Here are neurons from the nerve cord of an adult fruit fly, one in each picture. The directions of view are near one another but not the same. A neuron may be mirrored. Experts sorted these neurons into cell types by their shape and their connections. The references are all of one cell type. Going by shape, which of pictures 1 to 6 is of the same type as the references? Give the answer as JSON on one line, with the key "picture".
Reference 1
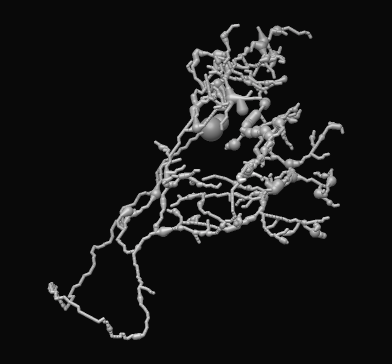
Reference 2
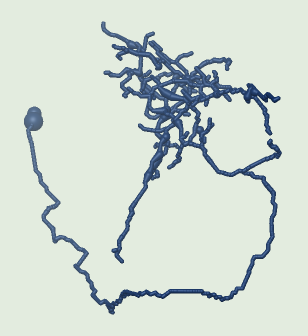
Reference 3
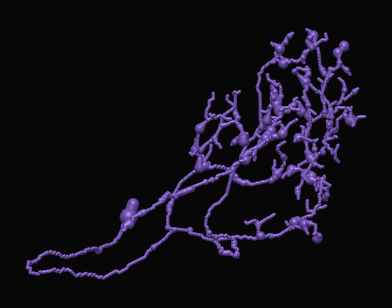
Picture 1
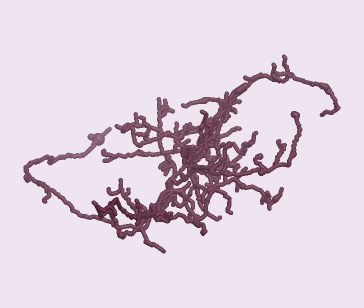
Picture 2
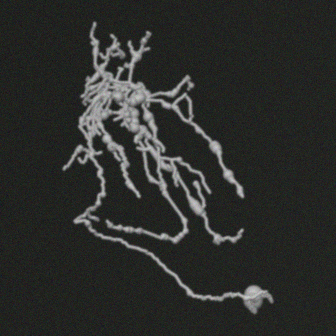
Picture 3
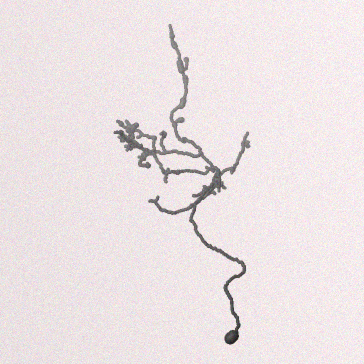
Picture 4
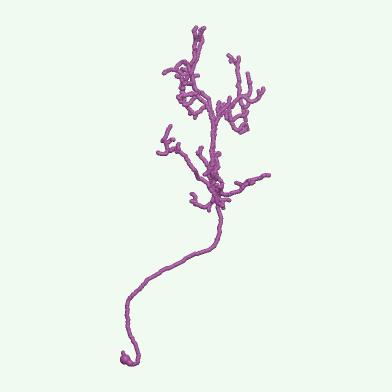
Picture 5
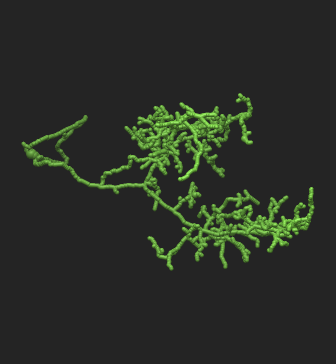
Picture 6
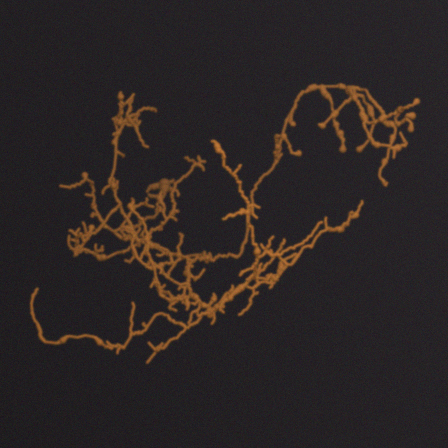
{"picture": 2}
